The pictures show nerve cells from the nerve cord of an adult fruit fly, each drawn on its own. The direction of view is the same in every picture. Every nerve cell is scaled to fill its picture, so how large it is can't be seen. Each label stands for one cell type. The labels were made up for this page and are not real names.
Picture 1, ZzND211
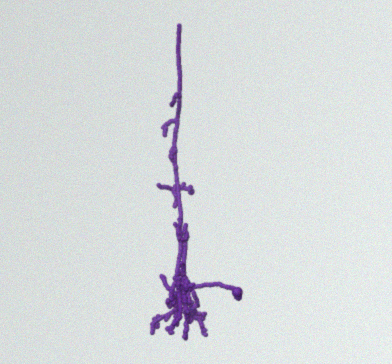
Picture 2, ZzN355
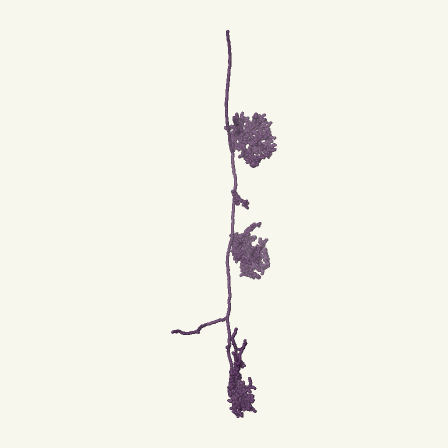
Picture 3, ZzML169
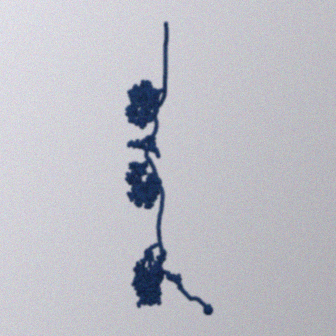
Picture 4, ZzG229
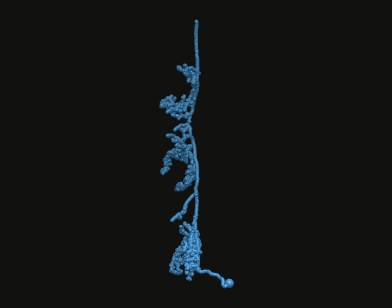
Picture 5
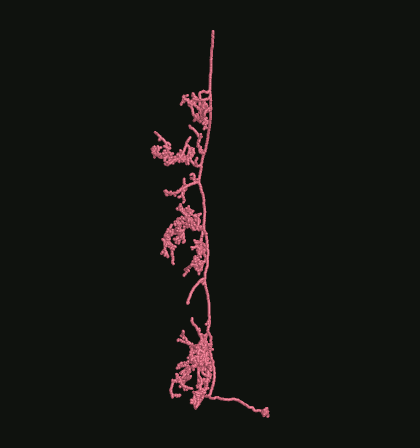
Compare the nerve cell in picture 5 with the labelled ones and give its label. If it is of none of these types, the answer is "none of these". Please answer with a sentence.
It belongs to ZzG229.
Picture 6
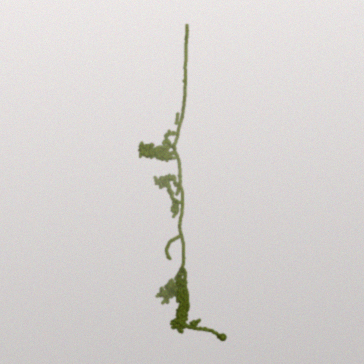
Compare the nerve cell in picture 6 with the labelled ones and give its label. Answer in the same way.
It belongs to ZzG229.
